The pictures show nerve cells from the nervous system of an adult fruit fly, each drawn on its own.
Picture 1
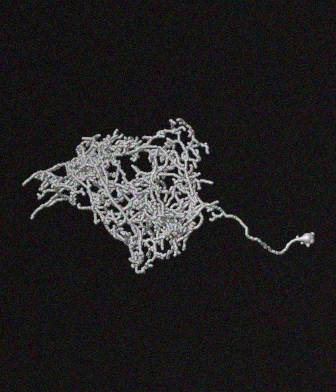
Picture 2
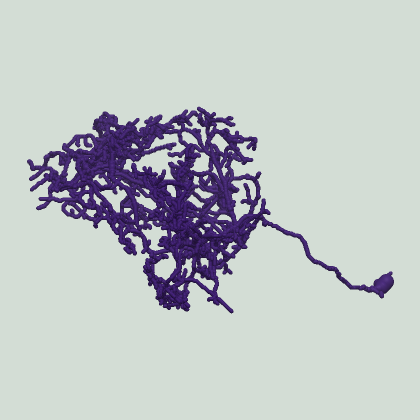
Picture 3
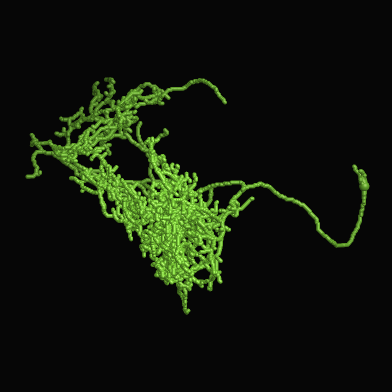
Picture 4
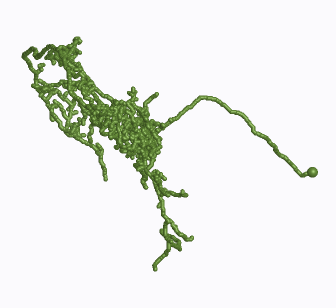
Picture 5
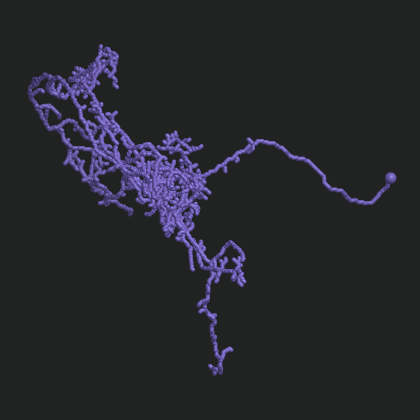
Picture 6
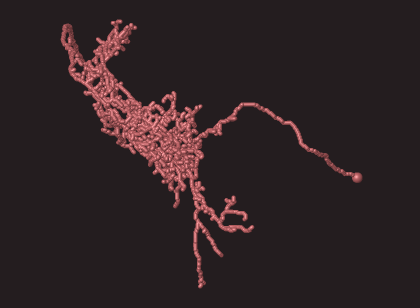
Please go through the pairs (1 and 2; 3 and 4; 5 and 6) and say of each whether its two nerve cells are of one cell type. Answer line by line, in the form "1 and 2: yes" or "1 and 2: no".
1 and 2: yes
3 and 4: no
5 and 6: yes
